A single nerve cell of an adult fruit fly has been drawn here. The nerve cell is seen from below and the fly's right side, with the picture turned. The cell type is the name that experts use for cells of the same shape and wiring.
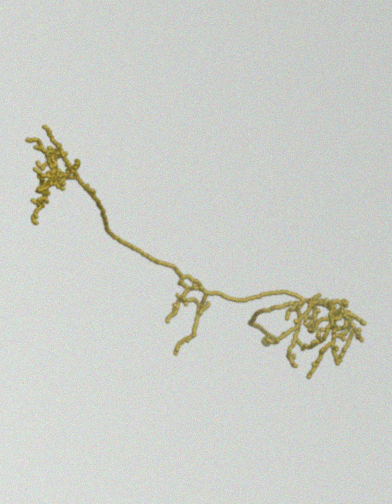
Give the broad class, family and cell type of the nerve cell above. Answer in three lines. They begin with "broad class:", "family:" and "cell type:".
broad class: central-brain intrinsic neuron
family: hemilineage LHl2_ventral
cell type: AVLP022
